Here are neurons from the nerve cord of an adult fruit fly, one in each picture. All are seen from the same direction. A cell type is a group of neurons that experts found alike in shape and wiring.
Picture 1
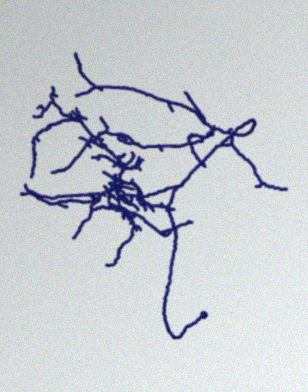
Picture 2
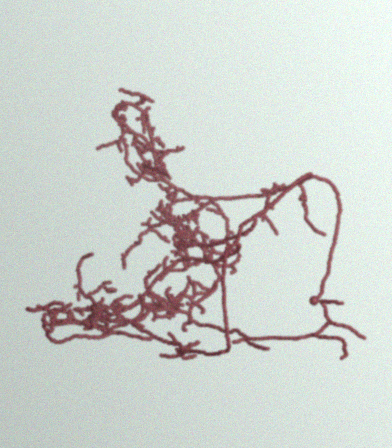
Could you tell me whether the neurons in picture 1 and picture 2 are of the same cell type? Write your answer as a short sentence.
They are of different cell types.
